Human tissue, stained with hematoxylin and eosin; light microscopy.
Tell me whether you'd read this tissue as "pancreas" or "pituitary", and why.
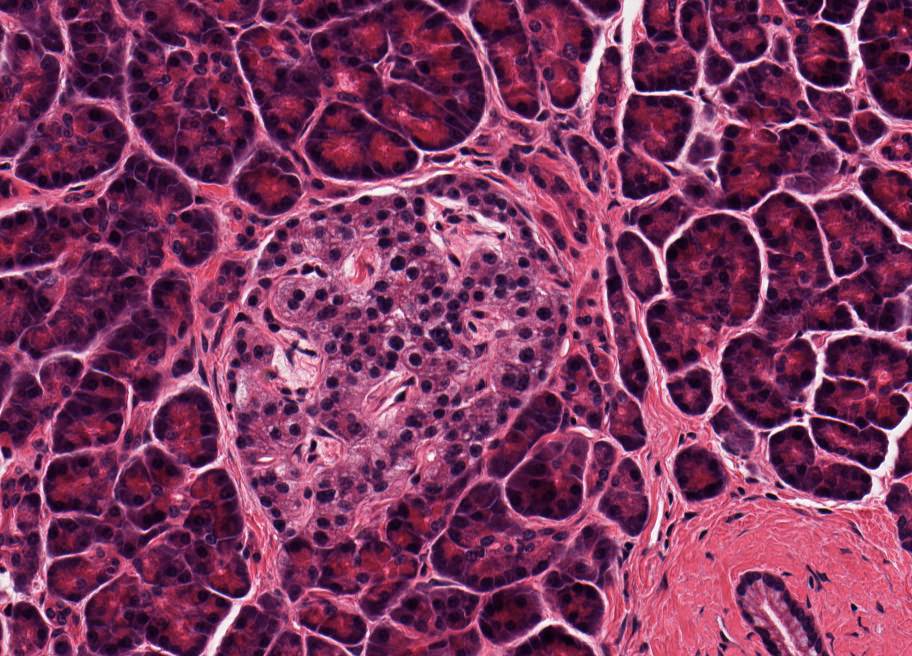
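Pancreas. Acinar cells have deep purple basal cytoplasm, brighter red cytoplasm centrally, and round nuclei at the basal edge. Left of centre, one rounded cluster stains paler; its cells form solid sheets and cords with small round dark nuclei, without acinar lumens.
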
